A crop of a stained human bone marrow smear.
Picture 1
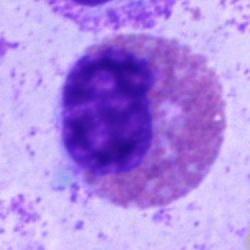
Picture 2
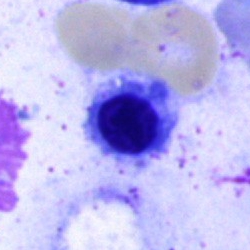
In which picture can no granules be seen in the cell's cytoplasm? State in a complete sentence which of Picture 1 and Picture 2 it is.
The cell in picture 2 has a cytoplasm free of any visible granules.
